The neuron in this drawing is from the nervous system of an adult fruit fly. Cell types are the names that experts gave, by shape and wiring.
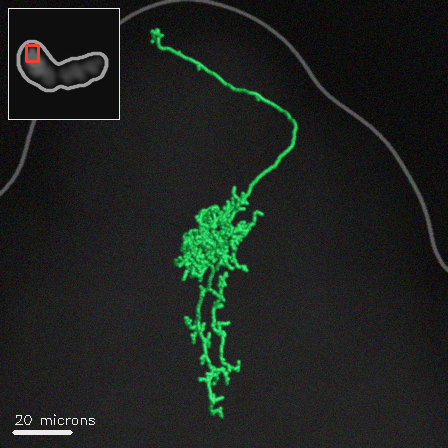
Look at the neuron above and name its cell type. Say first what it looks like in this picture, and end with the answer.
By the scale bar it is about 140 microns tall in this view. In this view it is more than twice as tall as it is wide. This is an optic-lobe intrinsic neuron. Its cell type is Tm24.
